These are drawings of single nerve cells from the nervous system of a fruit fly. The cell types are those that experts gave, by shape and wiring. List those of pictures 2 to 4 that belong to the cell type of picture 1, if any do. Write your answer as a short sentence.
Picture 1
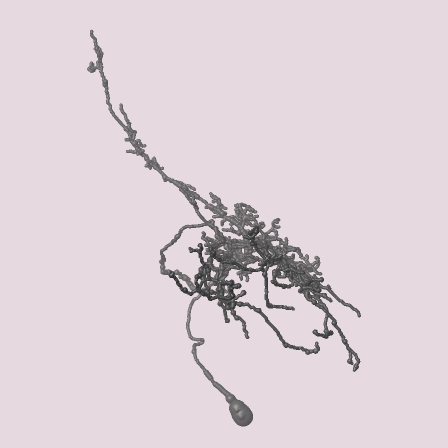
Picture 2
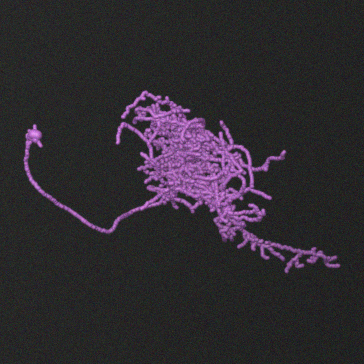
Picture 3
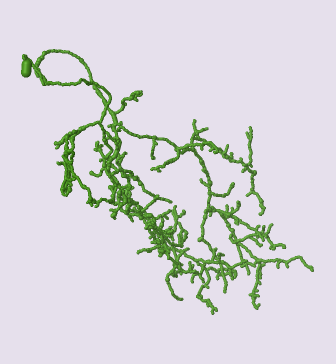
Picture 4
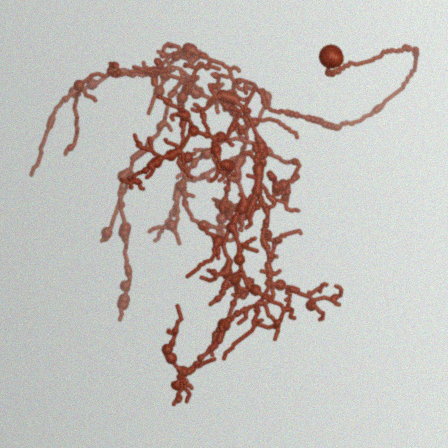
Picture 2 is of the same cell type.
